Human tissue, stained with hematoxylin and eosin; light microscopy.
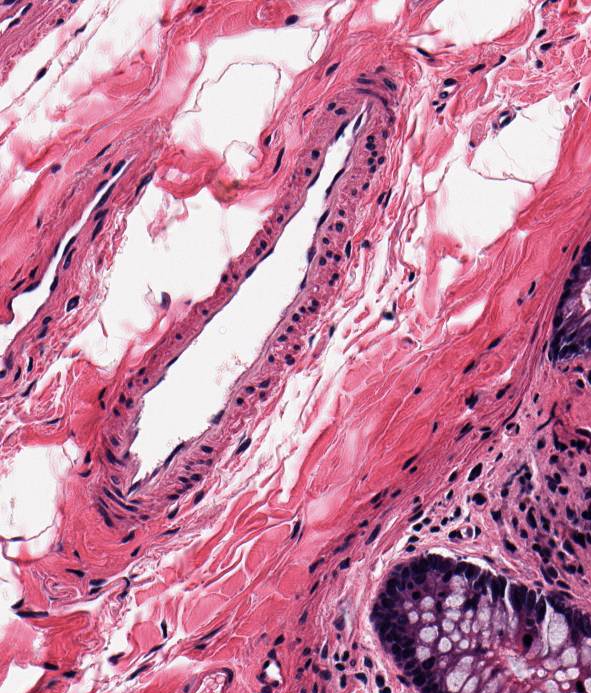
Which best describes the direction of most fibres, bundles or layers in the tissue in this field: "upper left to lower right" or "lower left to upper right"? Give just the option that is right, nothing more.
Lower left to upper right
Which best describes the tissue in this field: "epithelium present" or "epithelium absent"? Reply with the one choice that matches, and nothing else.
Epithelium present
